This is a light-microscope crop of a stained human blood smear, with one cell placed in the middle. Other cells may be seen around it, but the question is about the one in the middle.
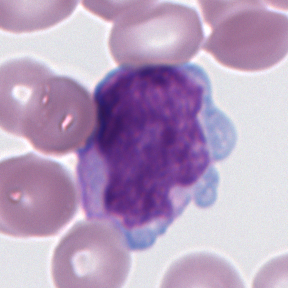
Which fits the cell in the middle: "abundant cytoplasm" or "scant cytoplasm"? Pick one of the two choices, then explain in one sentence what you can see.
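Scant cytoplasm. The nucleus fills most of the cell.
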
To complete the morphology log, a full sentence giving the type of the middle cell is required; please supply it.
Here the centrally located cell is an atypical promyelocyte.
